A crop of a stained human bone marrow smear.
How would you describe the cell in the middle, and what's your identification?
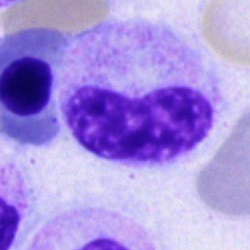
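Take a moment with the nucleus: it is kidney-shaped, with a notch in its upper edge. The cell's outline is smooth, round to slightly oval. Cytoplasm is abundant, its band wider above the nucleus than below, and fine pink-purple granules are scattered through it. What you are looking at is a metamyelocyte.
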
